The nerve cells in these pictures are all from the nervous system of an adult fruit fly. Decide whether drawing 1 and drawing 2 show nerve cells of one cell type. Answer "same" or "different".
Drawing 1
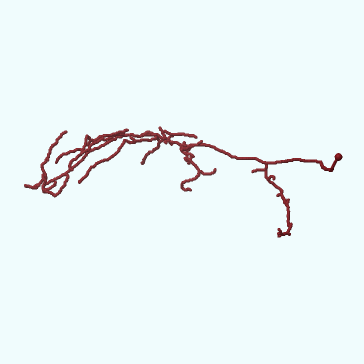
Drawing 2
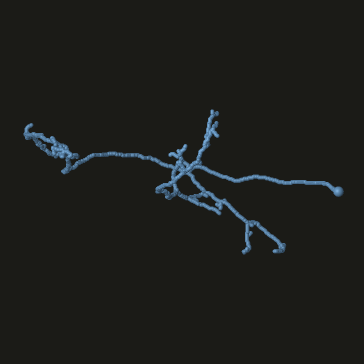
different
